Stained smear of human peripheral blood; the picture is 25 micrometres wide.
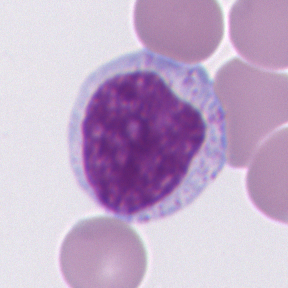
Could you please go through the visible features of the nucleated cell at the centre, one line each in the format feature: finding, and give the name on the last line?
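Outline: round, smooth
Nuclear shape: roundish, a shallow notch at the upper right edge
Nuclear position: off-centre to the left, so the band of cytoplasm is wider on the right
Vacuoles: none I can see in the cytoplasm
Name: large granular lymphocyte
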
